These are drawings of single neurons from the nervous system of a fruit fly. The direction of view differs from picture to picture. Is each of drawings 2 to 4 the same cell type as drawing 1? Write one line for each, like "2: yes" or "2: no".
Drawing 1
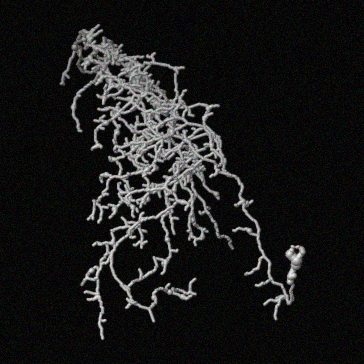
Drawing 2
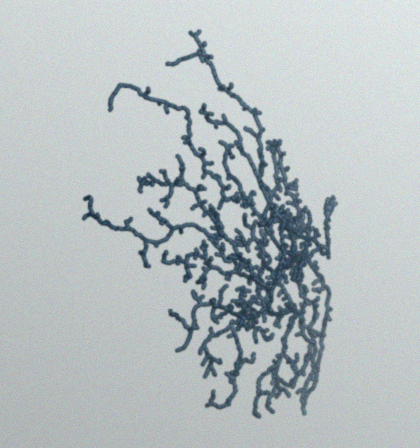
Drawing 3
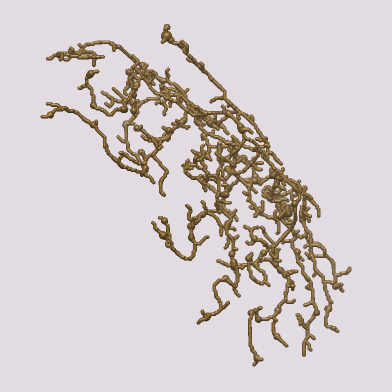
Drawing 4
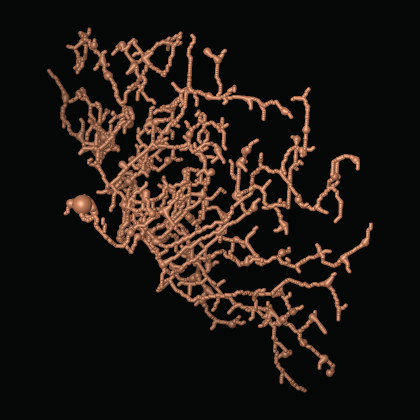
2: yes
3: yes
4: yes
